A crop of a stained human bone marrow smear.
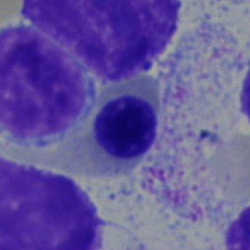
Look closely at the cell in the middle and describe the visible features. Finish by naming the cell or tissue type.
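Take your time with the nucleus: the chromatin is dense, dark purple and nearly uniform, and no nucleoli can be seen. Around it, the cytoplasm is pale grey and shows no granules. This cell is an erythroblast.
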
